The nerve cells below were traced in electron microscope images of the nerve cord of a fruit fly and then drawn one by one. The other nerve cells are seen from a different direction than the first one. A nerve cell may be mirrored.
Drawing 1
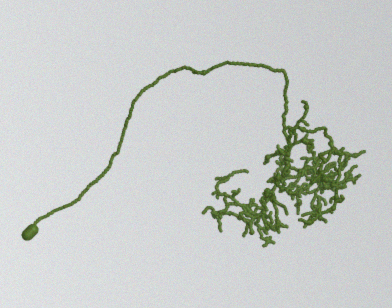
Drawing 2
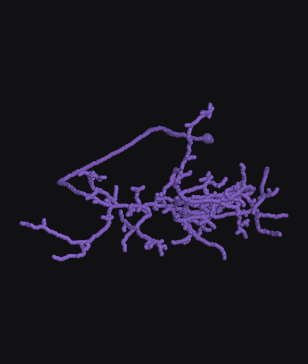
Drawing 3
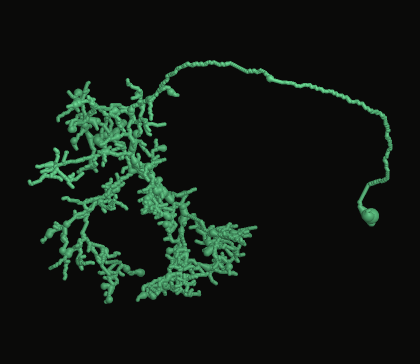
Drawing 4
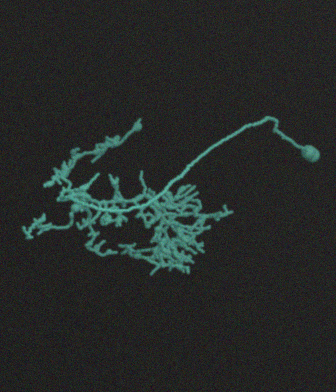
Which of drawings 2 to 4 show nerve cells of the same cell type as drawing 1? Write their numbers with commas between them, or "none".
3, 4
